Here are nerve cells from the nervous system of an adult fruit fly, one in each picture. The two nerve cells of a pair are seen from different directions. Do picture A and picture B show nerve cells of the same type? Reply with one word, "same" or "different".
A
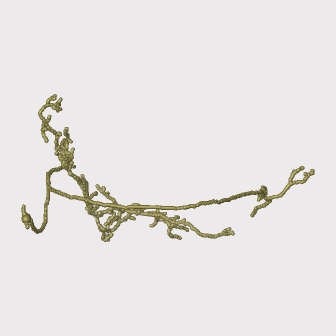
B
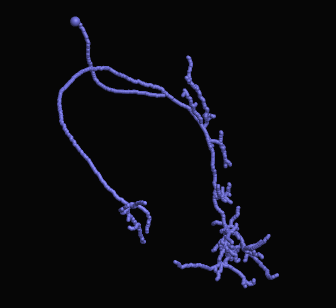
same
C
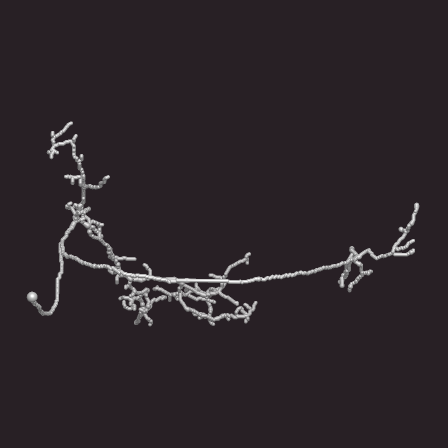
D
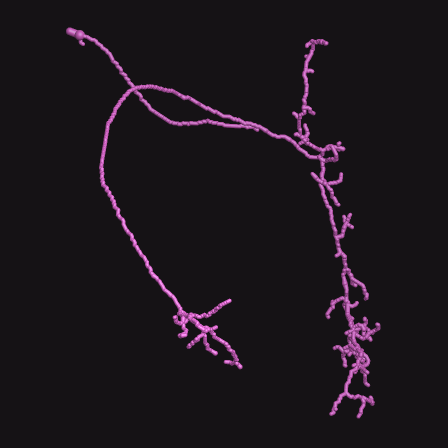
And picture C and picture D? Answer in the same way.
same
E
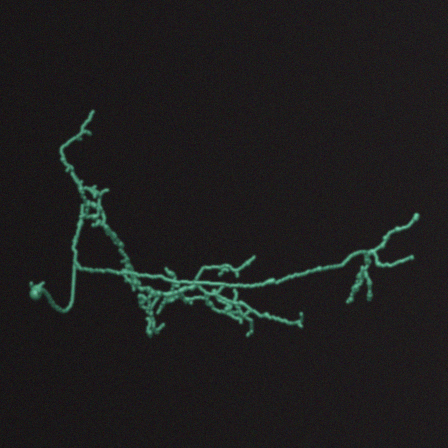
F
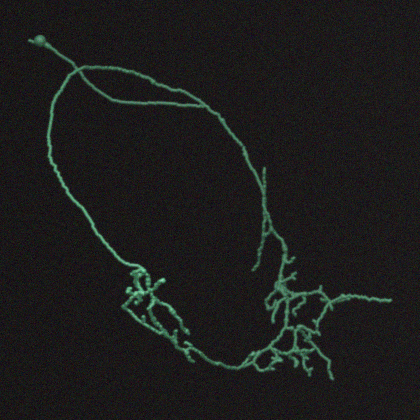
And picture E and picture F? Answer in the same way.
different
